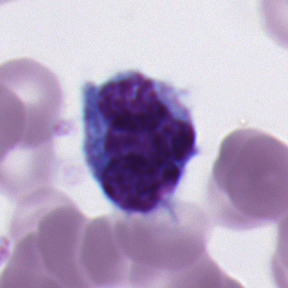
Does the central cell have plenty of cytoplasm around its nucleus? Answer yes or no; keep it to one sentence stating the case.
No, what surrounds the nucleus is just a narrow rim of cytoplasm.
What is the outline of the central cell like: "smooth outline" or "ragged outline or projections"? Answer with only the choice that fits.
Ragged outline or projections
